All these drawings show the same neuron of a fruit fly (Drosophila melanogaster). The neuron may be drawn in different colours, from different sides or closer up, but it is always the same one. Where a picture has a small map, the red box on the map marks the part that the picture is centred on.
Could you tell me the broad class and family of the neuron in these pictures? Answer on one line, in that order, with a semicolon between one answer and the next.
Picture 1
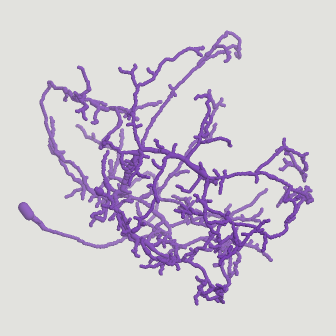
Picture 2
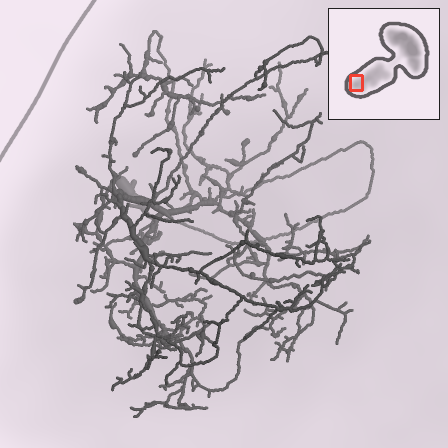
nerve-cord intrinsic neuron; hemilineage 03A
